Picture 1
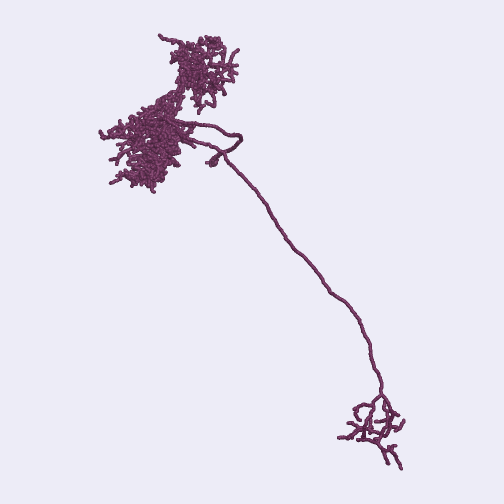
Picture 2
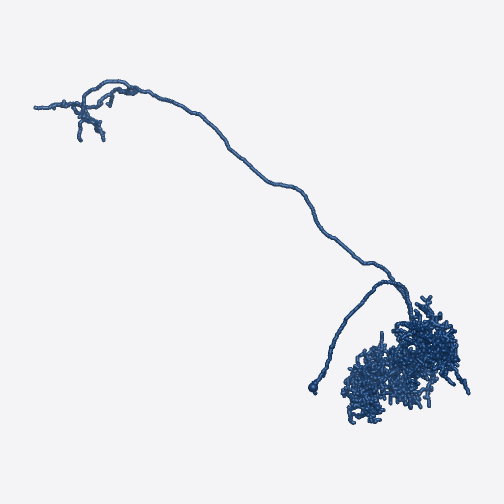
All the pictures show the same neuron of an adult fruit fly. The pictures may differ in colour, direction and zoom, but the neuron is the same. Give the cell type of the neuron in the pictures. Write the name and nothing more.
AVLP201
